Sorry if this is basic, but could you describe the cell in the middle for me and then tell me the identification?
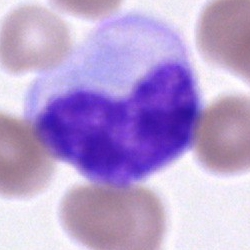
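There's a notch in the upper edge of the nucleus, giving it a bean or heart shape. The nucleus sits in the lower part of the cell, with the cytoplasm spread as a broad zone above it. I can't make out any distinct granules in that cytoplasm. It's a metamyelocyte.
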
